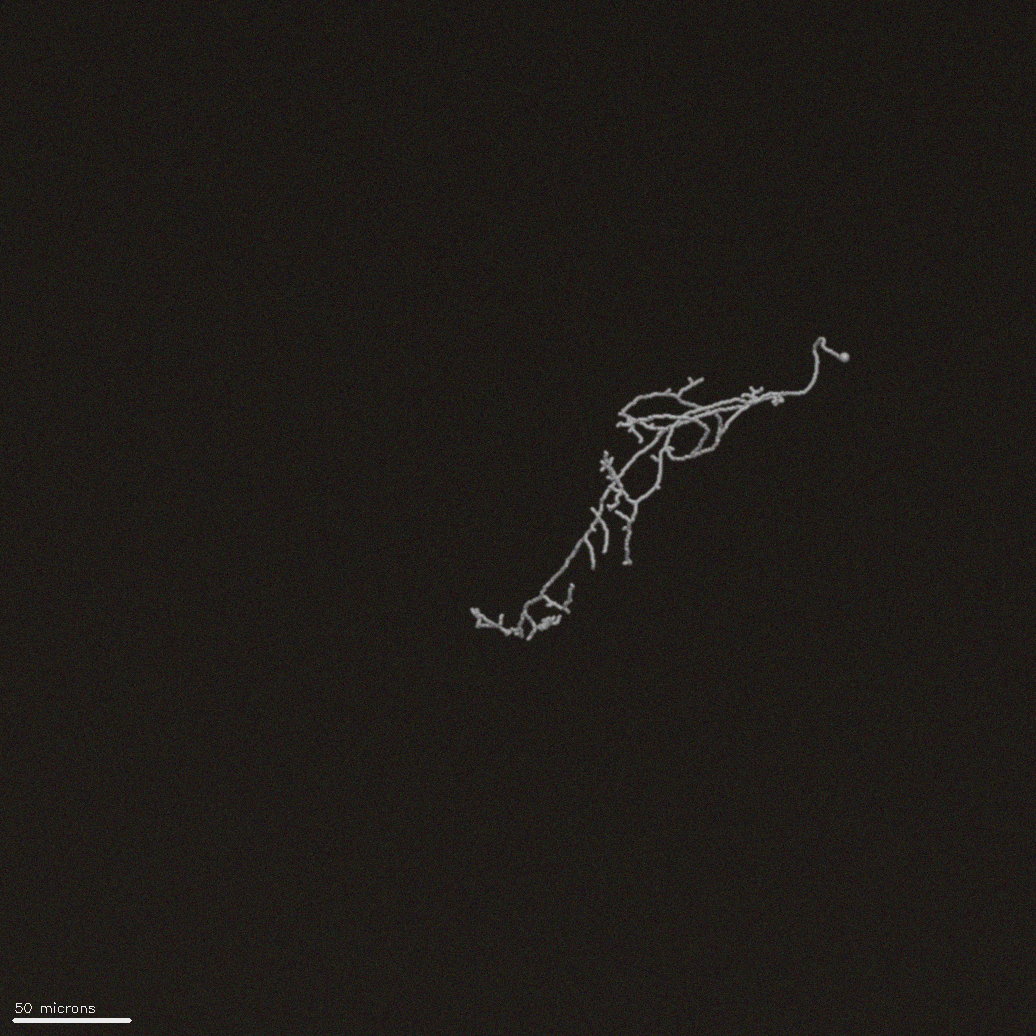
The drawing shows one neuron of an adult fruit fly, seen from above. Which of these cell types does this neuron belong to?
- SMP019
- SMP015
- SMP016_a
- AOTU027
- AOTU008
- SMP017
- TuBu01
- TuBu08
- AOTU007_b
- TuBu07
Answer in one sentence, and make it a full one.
The neuron belongs to cell type SMP019.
